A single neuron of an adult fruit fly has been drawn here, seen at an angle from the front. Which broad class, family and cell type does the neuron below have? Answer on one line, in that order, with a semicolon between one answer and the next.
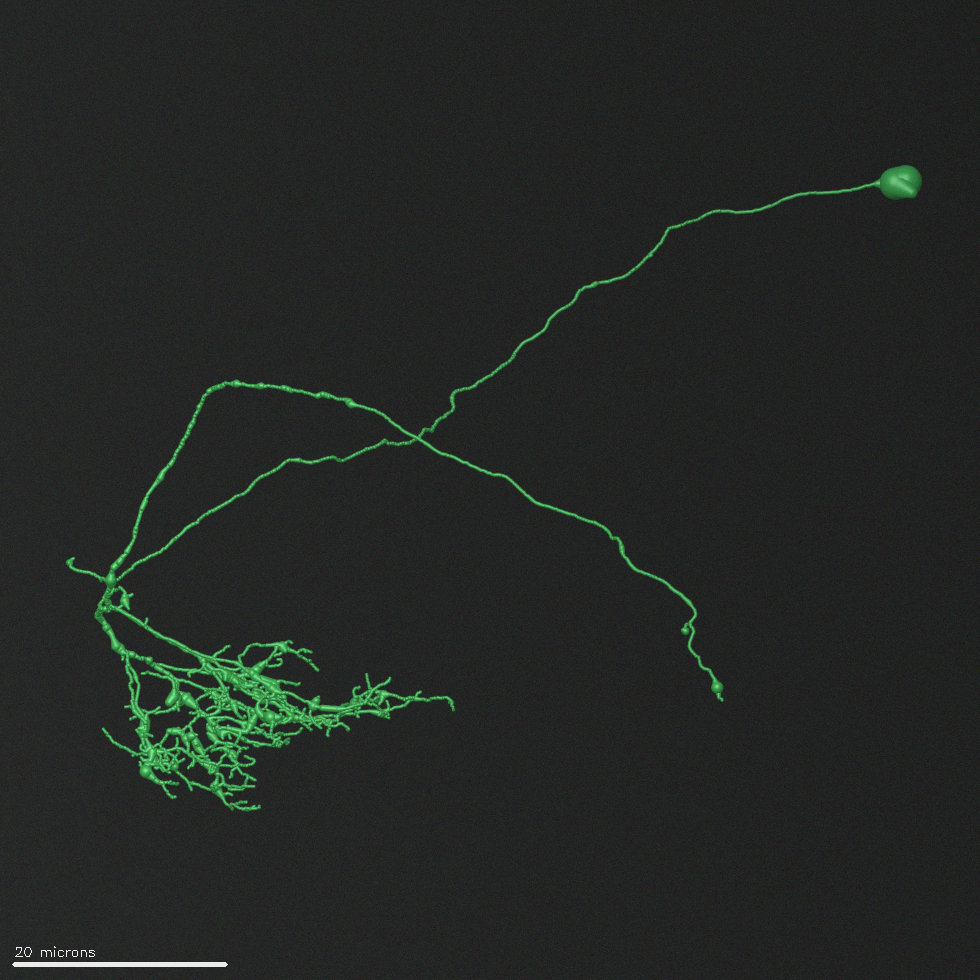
central-brain intrinsic neuron; class CX; FC1B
